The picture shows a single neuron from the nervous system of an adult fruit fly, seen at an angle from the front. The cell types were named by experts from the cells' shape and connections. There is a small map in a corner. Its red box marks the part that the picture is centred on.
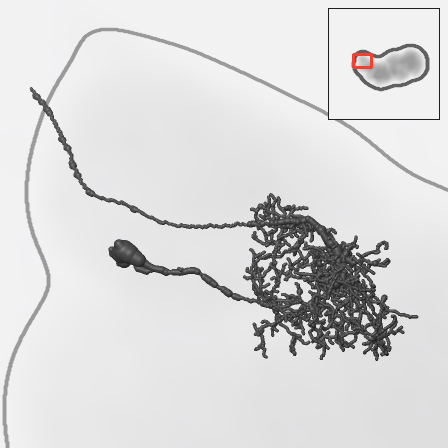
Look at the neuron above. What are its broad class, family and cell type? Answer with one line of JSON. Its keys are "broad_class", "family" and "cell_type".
{"broad_class": "motor neuron of the nerve cord", "family": "MNad", "cell_type": "MNad44"}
